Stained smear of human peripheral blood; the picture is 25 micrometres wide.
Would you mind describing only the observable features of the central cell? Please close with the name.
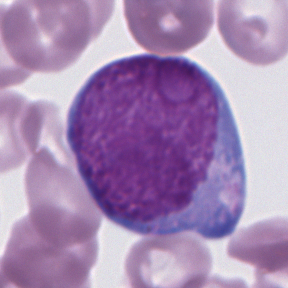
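Taking the outline first, it is smooth and rounded, and I can find no surface projections. The nucleus sits off-centre toward the upper left, which leaves the cytoplasm widest at the lower right. It fills about 70% of the cell's area. Inside it, the chromatin looks finely stippled throughout, without coarse dark clumps, and the cytoplasm stains blue. This one is a myeloblast.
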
